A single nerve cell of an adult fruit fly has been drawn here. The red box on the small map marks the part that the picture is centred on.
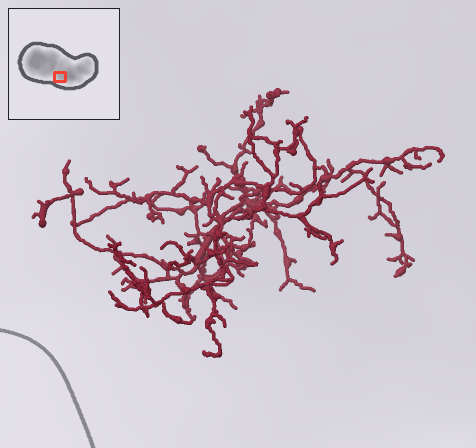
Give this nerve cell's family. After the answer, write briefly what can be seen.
The family is hemilineage 20A.22A. It is a nerve-cord intrinsic neuron. No cell body is drawn. Dozens of branch ends can be seen.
